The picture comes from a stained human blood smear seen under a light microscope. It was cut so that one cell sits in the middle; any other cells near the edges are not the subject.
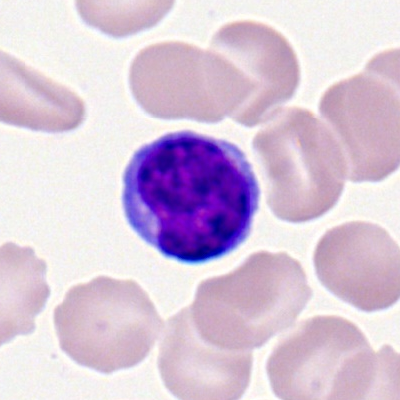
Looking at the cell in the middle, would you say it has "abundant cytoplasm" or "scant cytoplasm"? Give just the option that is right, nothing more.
Scant cytoplasm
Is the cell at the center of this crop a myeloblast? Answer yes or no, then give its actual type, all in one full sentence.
No, the cell located centrally is a lymphocyte rather than a myeloblast.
